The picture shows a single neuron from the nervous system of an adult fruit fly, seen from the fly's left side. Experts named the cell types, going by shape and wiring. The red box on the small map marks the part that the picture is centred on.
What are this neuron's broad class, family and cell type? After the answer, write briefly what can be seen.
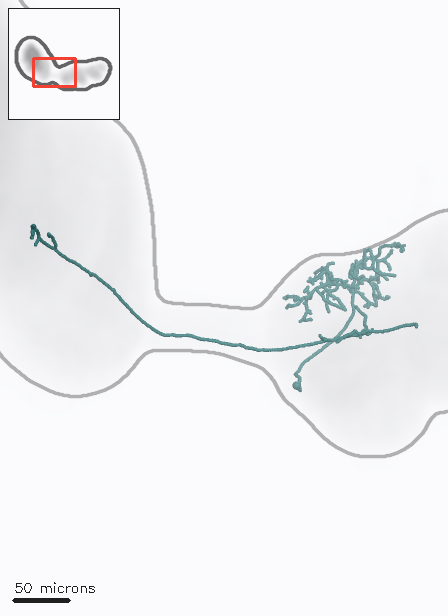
This is an ascending neuron. Its family is hemilineage 07B. The cell type is AN07B071_a. From left to right in the picture it spans about 350 microns. In this view it is wider than it is tall.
